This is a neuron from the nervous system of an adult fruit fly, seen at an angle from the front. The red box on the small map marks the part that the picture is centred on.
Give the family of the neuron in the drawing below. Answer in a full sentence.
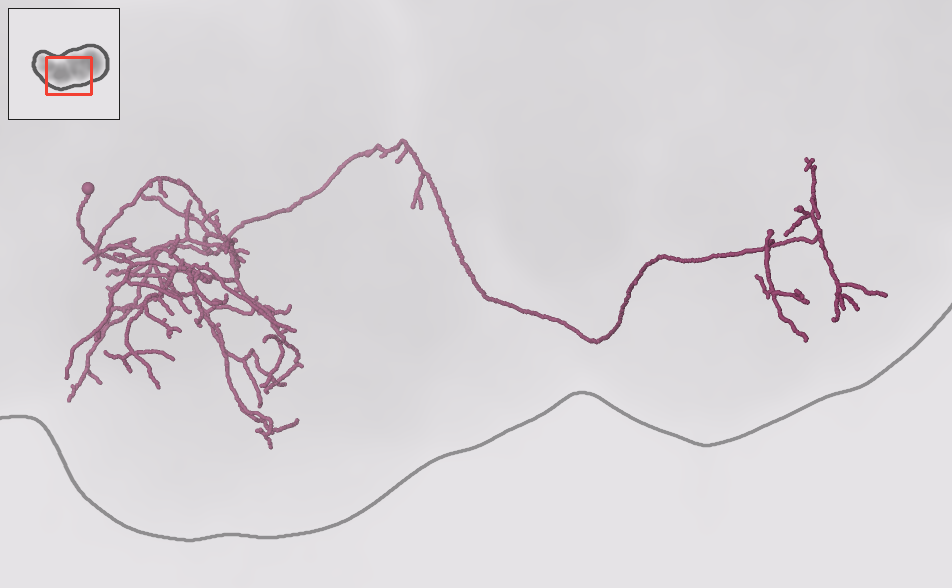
The family is hemilineage 19B.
